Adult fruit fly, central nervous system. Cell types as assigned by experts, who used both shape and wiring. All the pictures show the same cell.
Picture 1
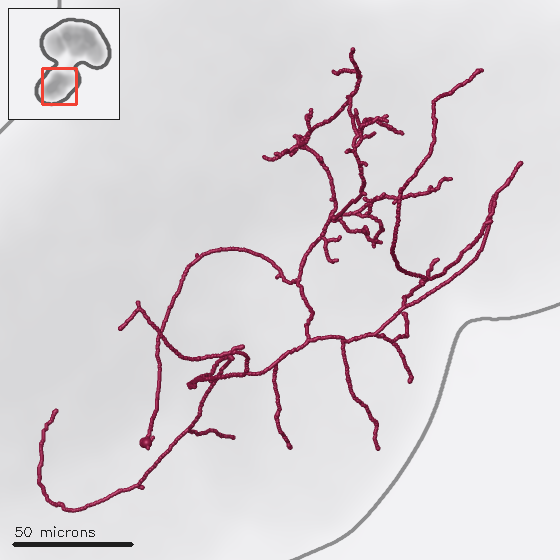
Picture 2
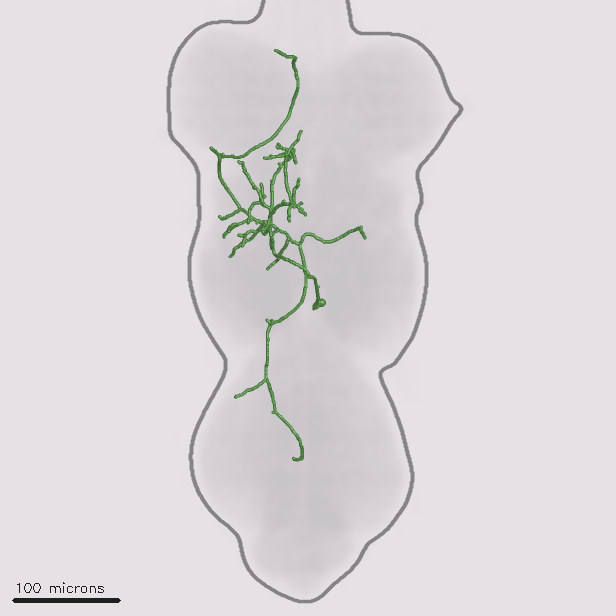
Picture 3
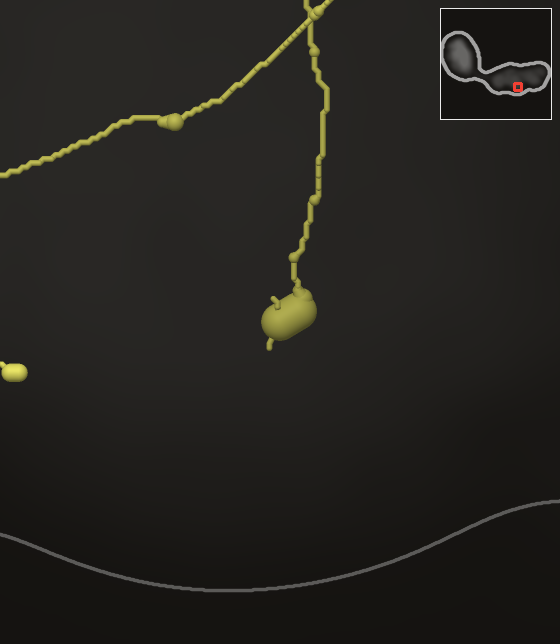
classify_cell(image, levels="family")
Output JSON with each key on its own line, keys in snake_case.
{
 "family": "hemilineage 12B"
}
